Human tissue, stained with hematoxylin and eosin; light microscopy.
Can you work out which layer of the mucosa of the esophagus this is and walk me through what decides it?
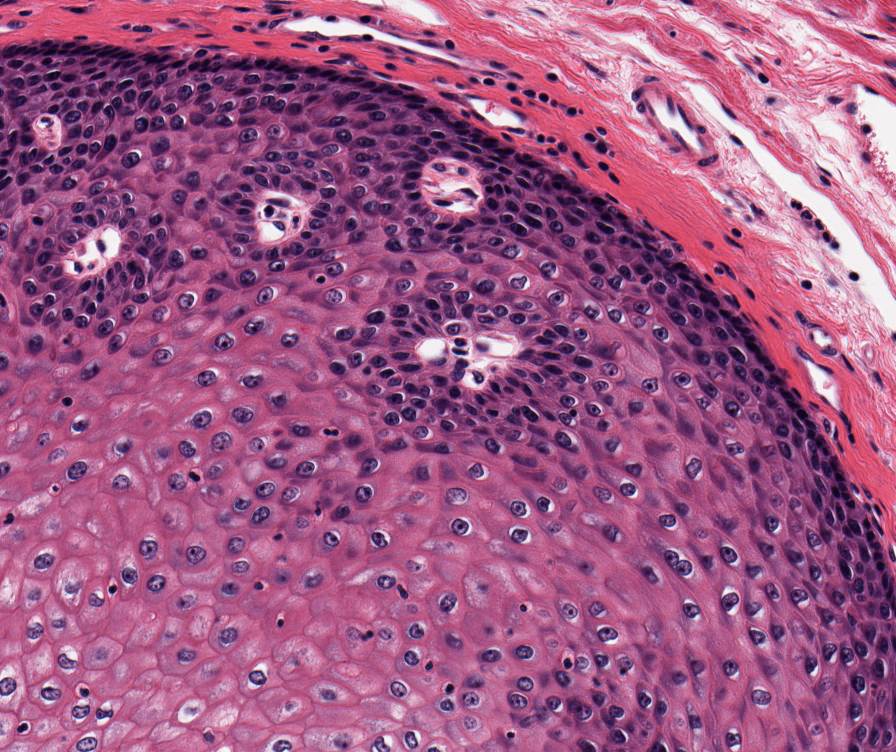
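Stratified squamous nonkeratinized epithelium forms most of this field, a broad rounded sheet bordered by stroma at upper right. Along that border small, crowded cells with dark nuclei form a darker band. Toward lower left they become larger and polygonal, with pale pink cytoplasm. There is no keratin anywhere.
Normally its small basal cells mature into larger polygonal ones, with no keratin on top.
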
